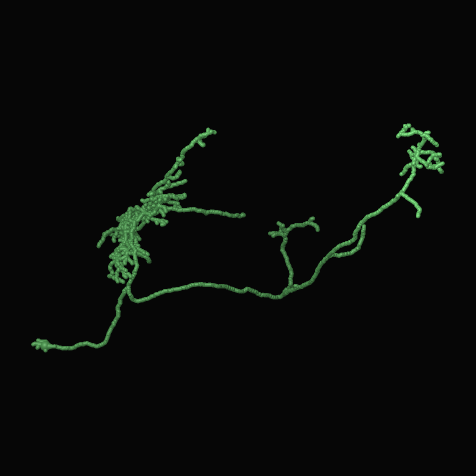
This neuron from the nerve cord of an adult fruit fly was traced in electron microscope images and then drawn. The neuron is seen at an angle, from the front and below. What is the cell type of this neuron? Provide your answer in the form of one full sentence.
It is as IN08B039 that this neuron is typed.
